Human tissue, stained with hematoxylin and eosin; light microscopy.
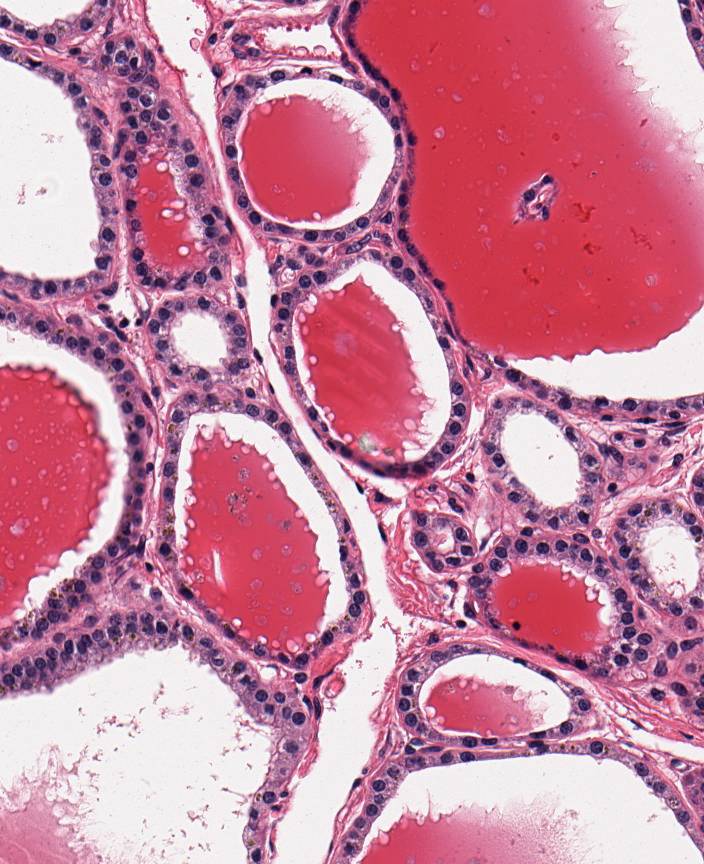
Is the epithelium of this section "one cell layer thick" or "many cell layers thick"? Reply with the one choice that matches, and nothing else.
One cell layer thick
